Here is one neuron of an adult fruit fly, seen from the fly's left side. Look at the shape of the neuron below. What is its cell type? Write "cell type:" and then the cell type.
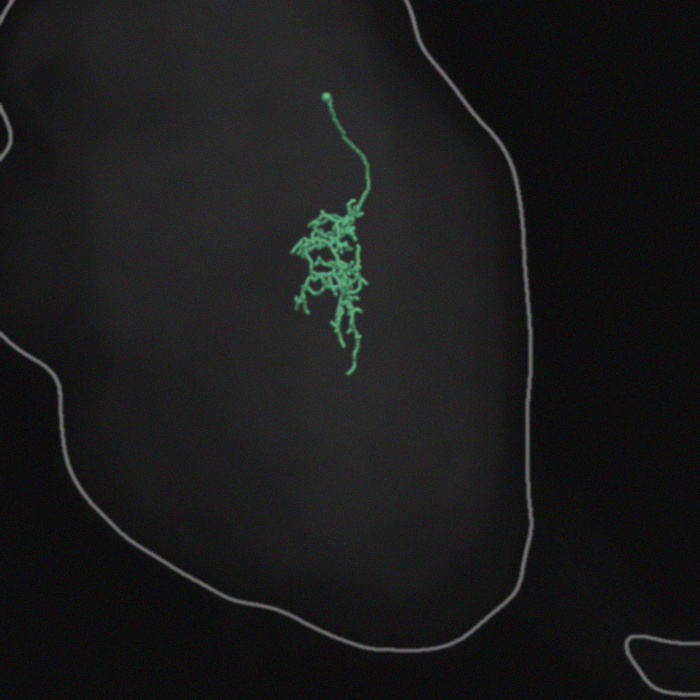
cell type: LC22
